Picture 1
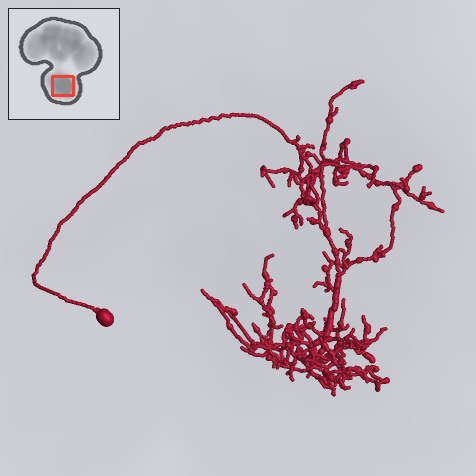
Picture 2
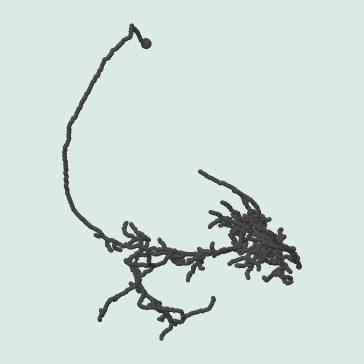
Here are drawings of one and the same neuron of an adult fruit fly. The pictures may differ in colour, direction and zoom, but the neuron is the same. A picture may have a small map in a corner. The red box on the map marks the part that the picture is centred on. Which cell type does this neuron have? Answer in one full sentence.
Under the cell type IN12B033 falls this neuron.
